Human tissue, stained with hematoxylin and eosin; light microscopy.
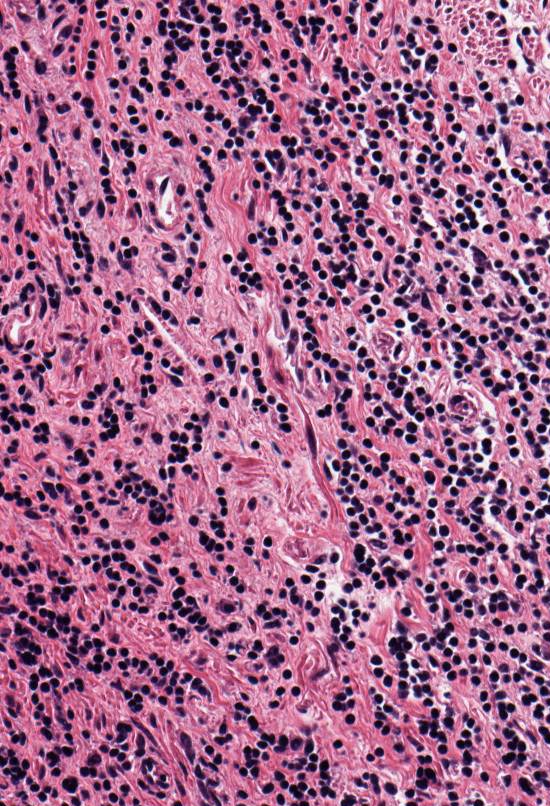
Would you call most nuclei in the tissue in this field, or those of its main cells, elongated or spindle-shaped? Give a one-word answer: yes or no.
No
